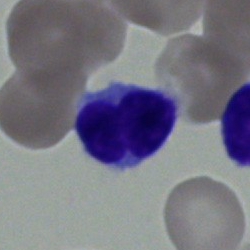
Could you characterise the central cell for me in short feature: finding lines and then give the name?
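Nucleoli: none seen in the nucleus
Cytoplasm: only a scant rim around the nucleus
Colour: cytoplasm pale blue
Neighbour: another dark-staining nucleus, partly cut off at right edge
Identification: lymphocyte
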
